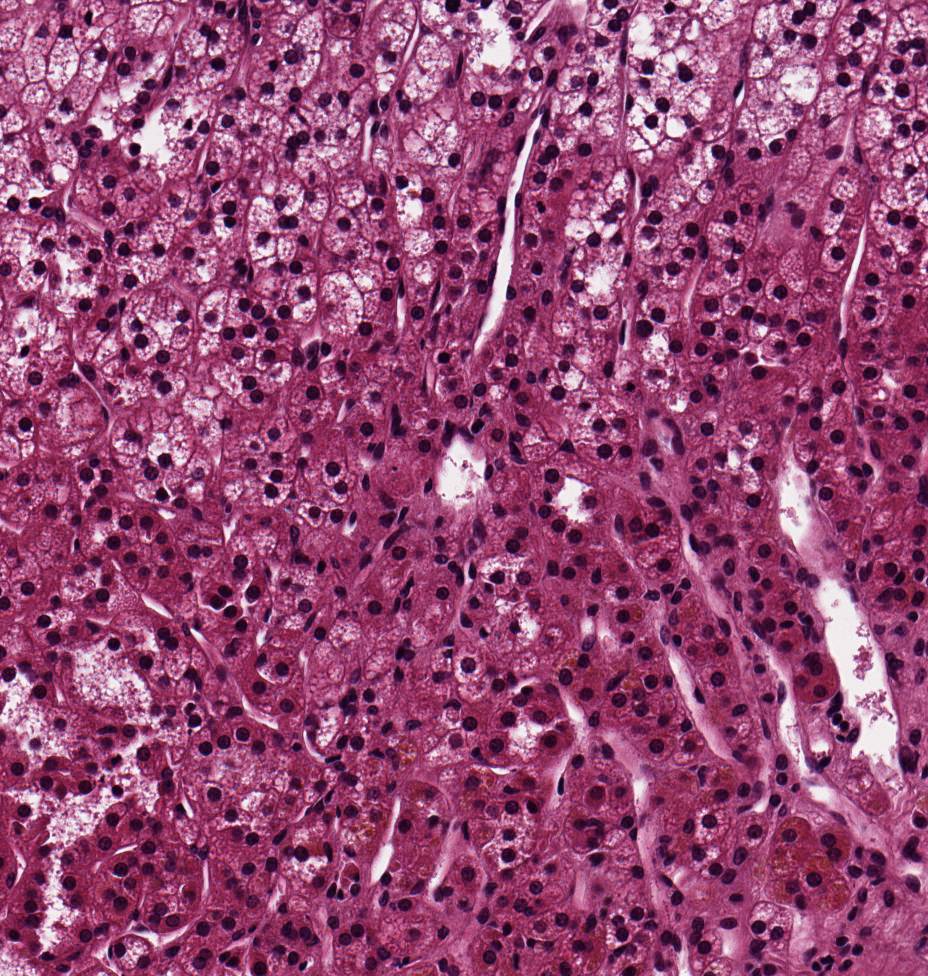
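Adrenal gland: cells run in long cords roughly top to bottom, split by slender channels, and most have one small, round, dark-staining nucleus. Toward the lower right they pack tighter, with denser pink cytoplasm and fewer vacuoles. Stroma is scant; no glandular lumens, follicles or tubules appear.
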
